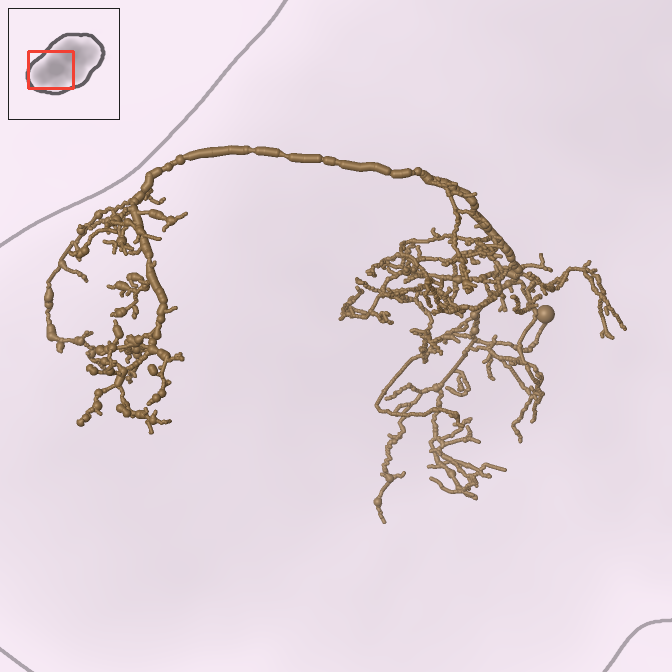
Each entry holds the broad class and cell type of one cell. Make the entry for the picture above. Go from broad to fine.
nerve-cord intrinsic neuron; INXXX251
